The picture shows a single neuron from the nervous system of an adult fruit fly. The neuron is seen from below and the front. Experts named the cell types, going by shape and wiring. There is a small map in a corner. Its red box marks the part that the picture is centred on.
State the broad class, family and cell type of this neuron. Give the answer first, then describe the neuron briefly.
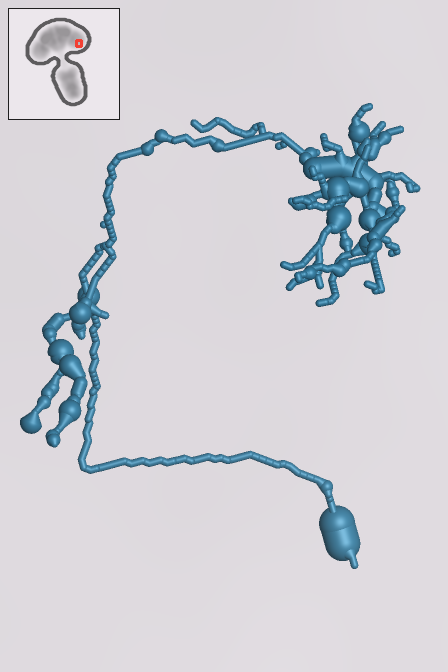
It is an optic-lobe intrinsic neuron. The family is T. The cell type is T4c. It is in the brain and does not reach the nerve cord. Its cell body lies at the lower right of the picture.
